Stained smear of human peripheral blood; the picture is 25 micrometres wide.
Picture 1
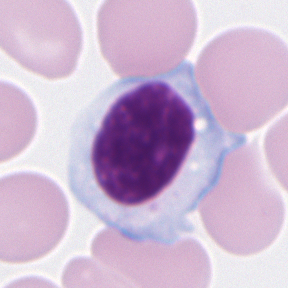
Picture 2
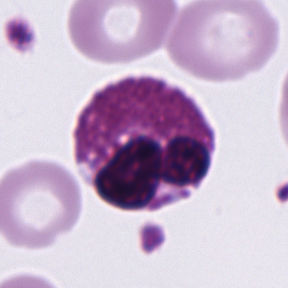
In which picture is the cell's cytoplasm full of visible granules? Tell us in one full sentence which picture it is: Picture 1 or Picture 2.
What picture 2 shows is a cell with many visible granules in its cytoplasm.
